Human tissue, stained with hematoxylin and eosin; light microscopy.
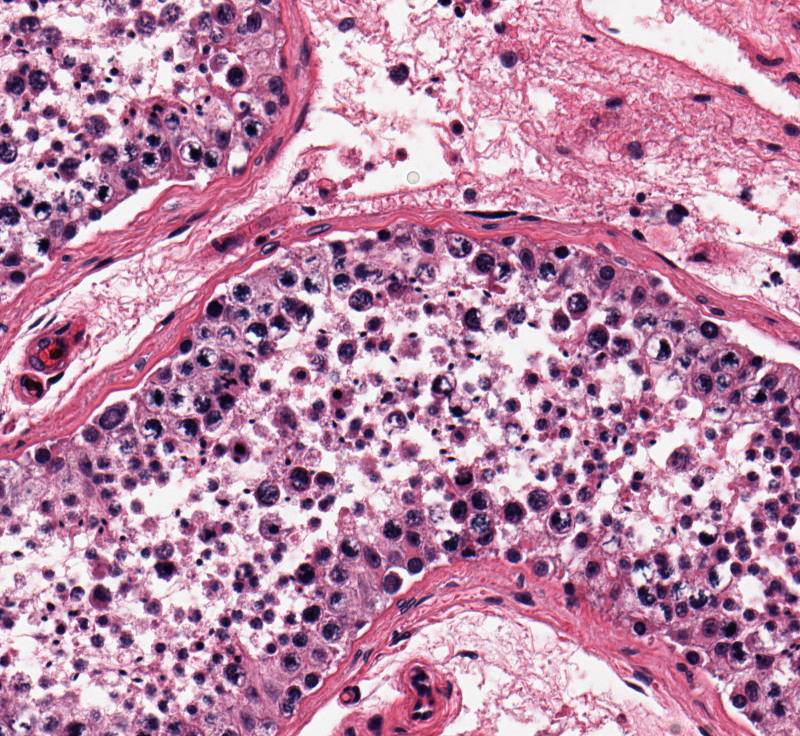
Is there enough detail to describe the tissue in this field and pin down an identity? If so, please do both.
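Units: parts of several, rounded and cell-filled, separated by narrow pink bands, the largest filling the centre. Central unit: no clear open central space; loose cells fill it to the middle. Top right, between units: pale pink loose fibrillar material, few nuclei. Left edge, mid-height, in a band: small vessel with red blood cells. Name: testis.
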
